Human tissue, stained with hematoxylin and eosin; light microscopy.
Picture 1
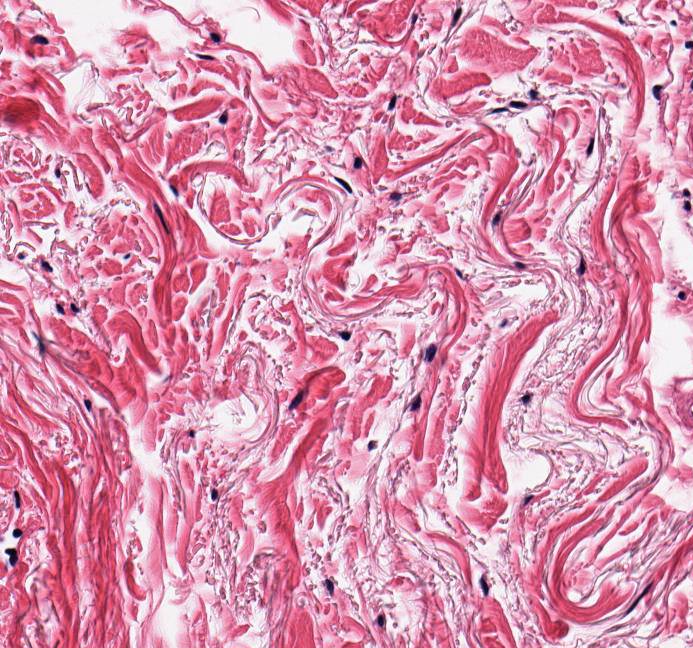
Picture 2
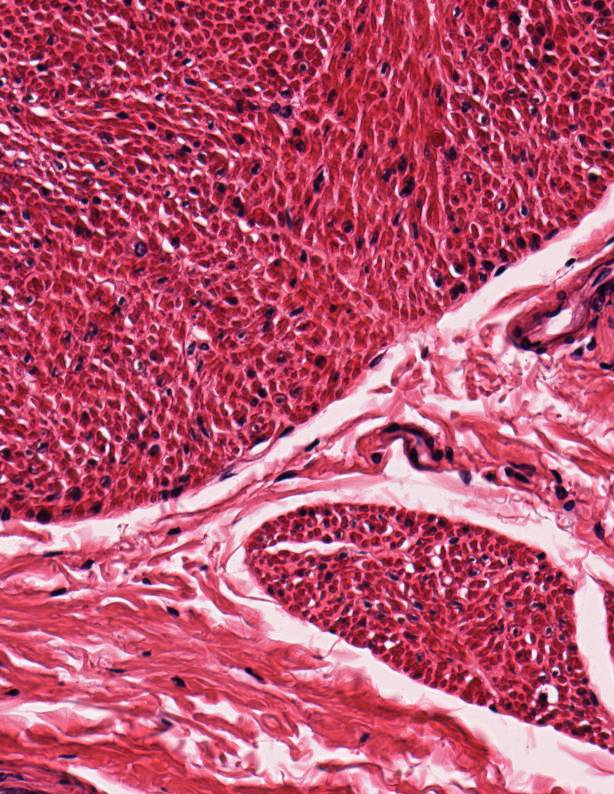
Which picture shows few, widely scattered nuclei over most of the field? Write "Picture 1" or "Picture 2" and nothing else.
Picture 1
